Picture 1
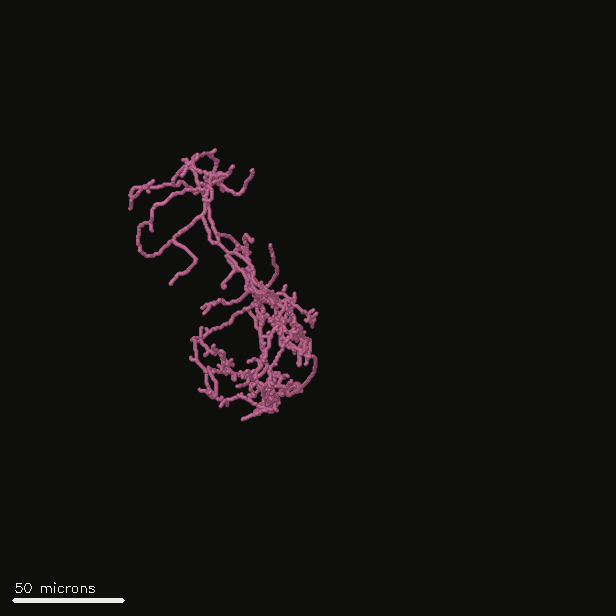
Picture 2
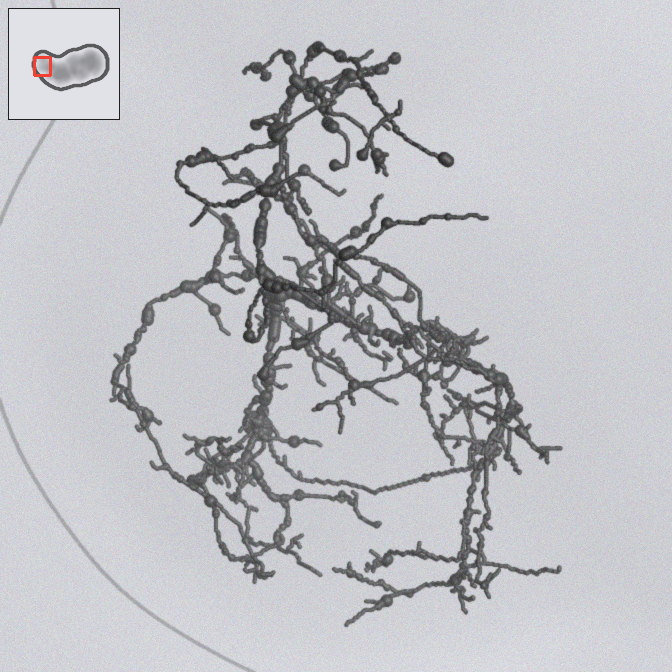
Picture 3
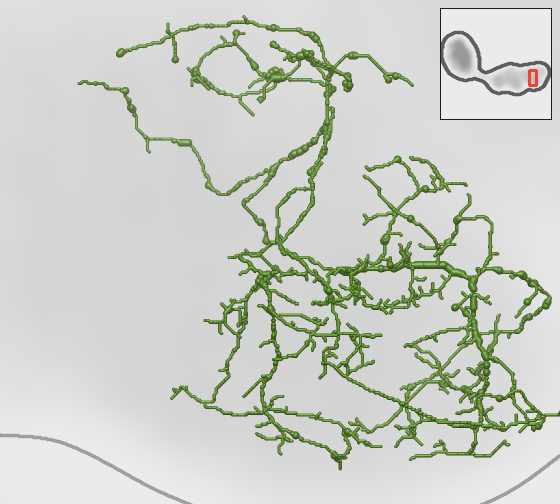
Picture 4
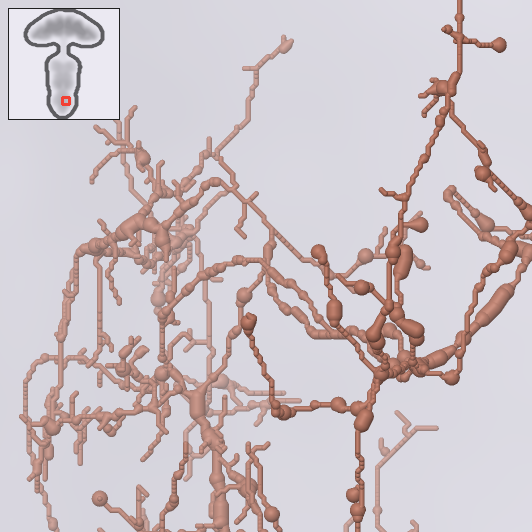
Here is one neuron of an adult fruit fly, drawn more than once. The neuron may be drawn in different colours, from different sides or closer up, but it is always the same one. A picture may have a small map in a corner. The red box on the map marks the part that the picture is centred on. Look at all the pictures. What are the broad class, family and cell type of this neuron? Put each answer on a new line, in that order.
nerve-cord intrinsic neuron
hemilineage 04B
IN04B080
